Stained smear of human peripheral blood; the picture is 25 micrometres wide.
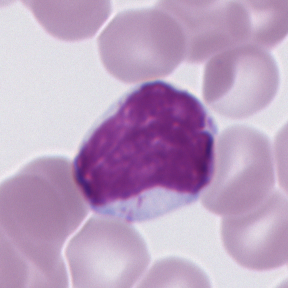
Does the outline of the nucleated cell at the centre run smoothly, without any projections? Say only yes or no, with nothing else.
Yes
